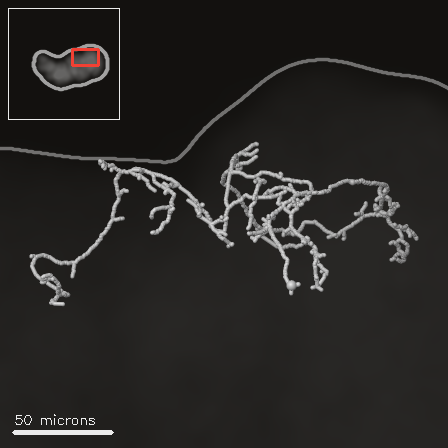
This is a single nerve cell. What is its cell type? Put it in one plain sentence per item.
The cell type is SMP705m.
